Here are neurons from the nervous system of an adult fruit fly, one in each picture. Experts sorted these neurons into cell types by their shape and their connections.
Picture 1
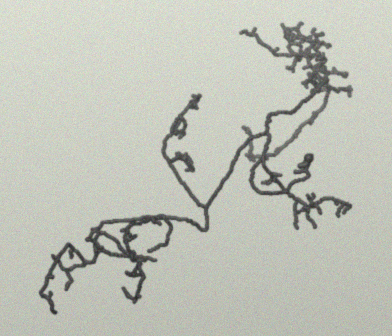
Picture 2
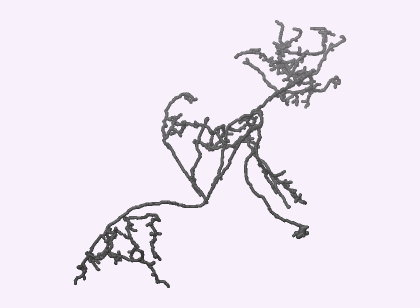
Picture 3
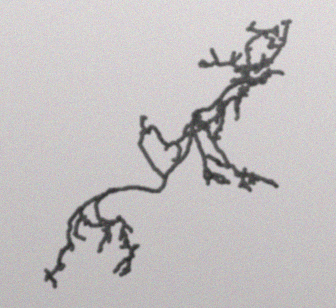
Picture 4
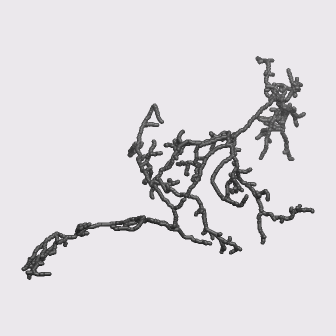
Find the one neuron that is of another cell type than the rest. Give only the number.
4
